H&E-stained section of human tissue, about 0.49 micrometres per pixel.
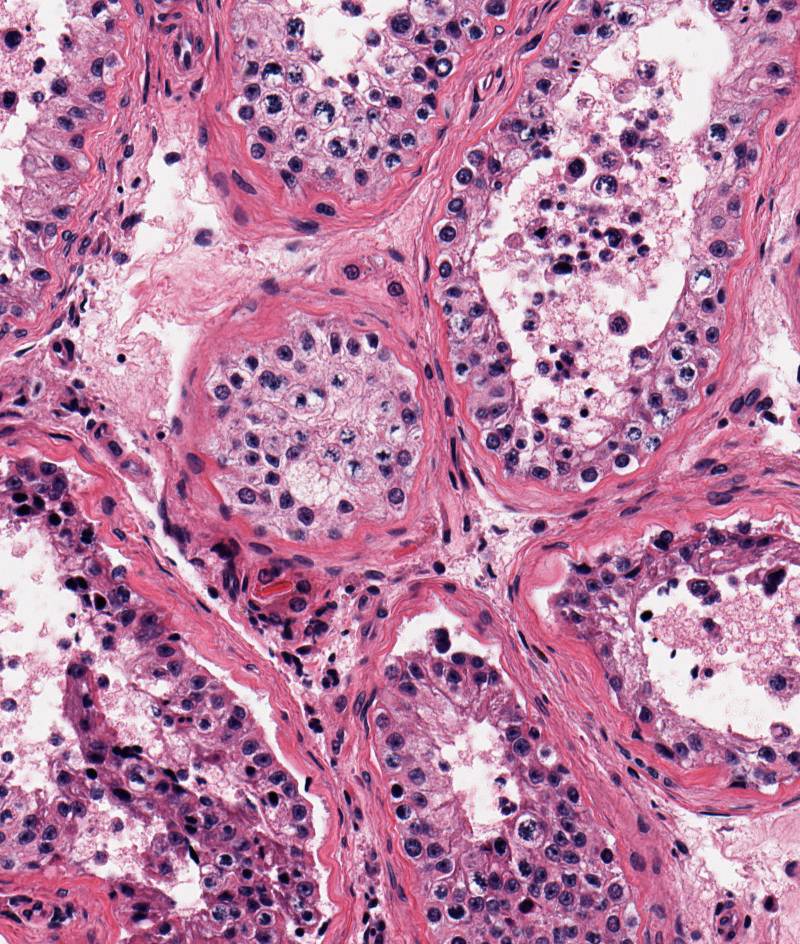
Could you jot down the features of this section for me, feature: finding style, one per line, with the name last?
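Tubule wall: thick, wavy, bright pink fibrous band
Wall nuclei: flattened, spindle-shaped, running along the circumference
Lining: several layers of rounded cells with round dark nuclei
Scattered cells: coarsely clumped dark chromatin, notably in the upper right tubule
Name: testis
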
